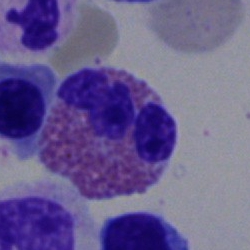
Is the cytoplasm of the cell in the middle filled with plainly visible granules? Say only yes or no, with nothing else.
Yes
